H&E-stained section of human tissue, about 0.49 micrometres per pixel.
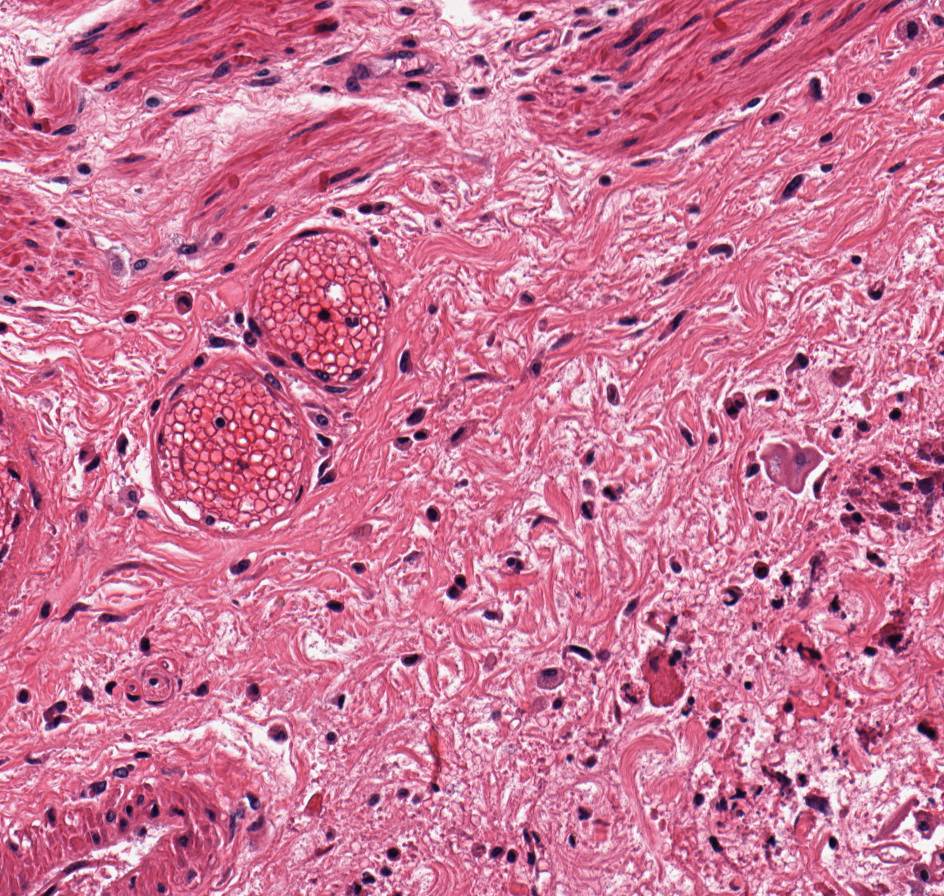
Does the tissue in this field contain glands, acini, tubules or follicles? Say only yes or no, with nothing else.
No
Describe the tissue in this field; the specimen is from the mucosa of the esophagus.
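Smooth muscle bundles, pink with elongated nuclei, run obliquely across the top of the field. Left of centre, two round nerve fascicles cut in cross-section lie side by side. The centre consists of wavy pink collagen containing scattered spindle-shaped nuclei. Clumps of dark purple granular material are scattered in the lower right part.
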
